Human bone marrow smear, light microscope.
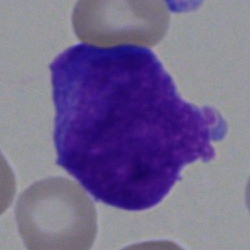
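Blast, the central cell in a stained human bone marrow smear. Its outline is irregular and angular rather than round, and the whole cell stains a deep blue-purple. Small rounded blebs bulge from the right edge; no clear vacuoles are visible.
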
